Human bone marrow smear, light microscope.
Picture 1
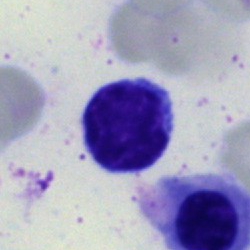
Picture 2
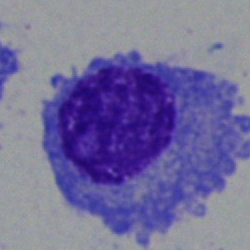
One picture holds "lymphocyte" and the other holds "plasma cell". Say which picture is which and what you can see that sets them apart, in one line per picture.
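Picture 1 shows a lymphocyte: The nucleus fills almost the whole cell, leaving at most a very thin rim of cytoplasm.
Picture 2 shows a plasma cell: The cytoplasm is abundant, forming a wide rim mostly to the right of and below the nucleus.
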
